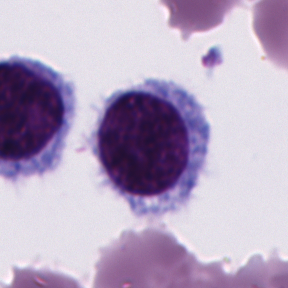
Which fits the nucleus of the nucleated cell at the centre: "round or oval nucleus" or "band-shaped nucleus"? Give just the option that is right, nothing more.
Round or oval nucleus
